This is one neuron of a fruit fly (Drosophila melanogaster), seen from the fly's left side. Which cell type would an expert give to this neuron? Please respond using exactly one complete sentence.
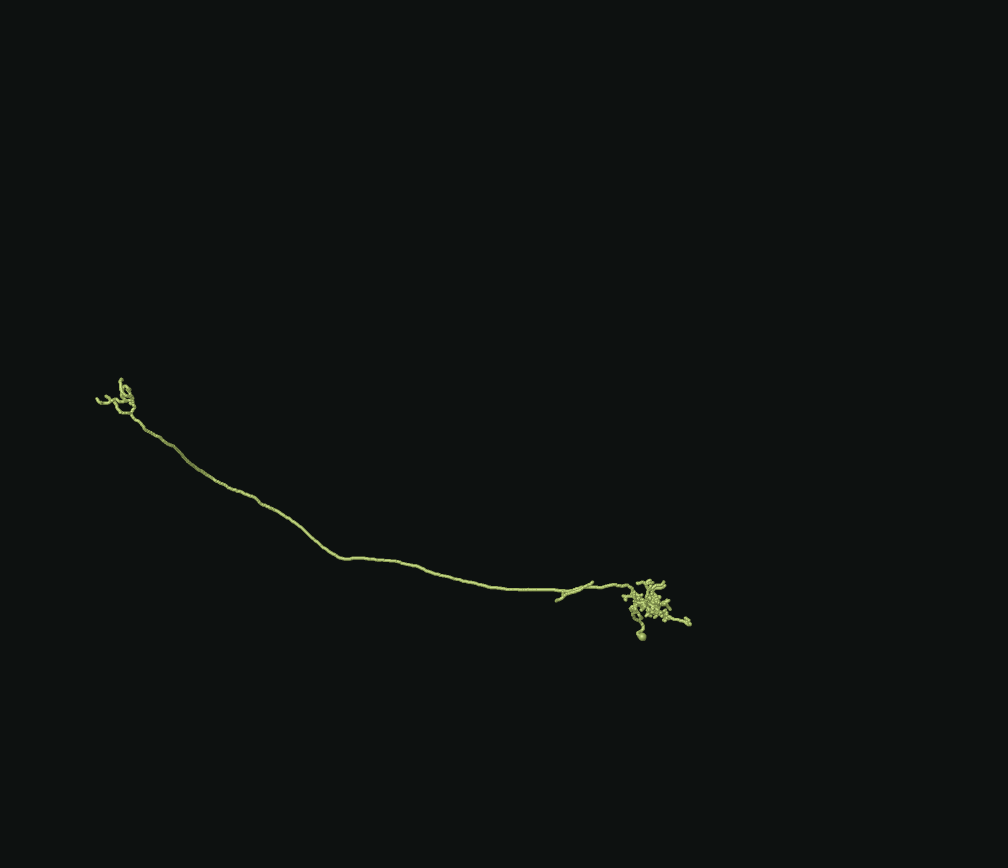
To this neuron applies the cell type name AN10B029.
